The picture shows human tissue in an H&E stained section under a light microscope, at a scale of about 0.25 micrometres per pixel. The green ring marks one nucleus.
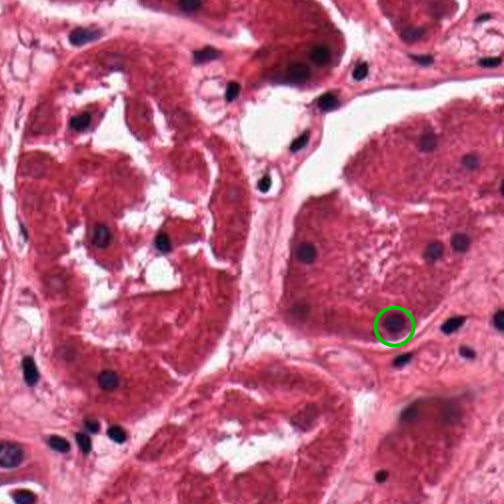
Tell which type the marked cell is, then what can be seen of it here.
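This is a proximal tubule cell. The nucleus is round and dark purple, with a somewhat blurred edge. The nucleus sits at the outer (basal) edge of the cell, close to the boundary of the tubule. The nucleus is rounder and less dark than the elongated, near-black nuclei in the narrow strip of tissue just beneath it. The cell lies in the wall of a large tubule, along a thin pale pink band that separates the tubule from the tissue below.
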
